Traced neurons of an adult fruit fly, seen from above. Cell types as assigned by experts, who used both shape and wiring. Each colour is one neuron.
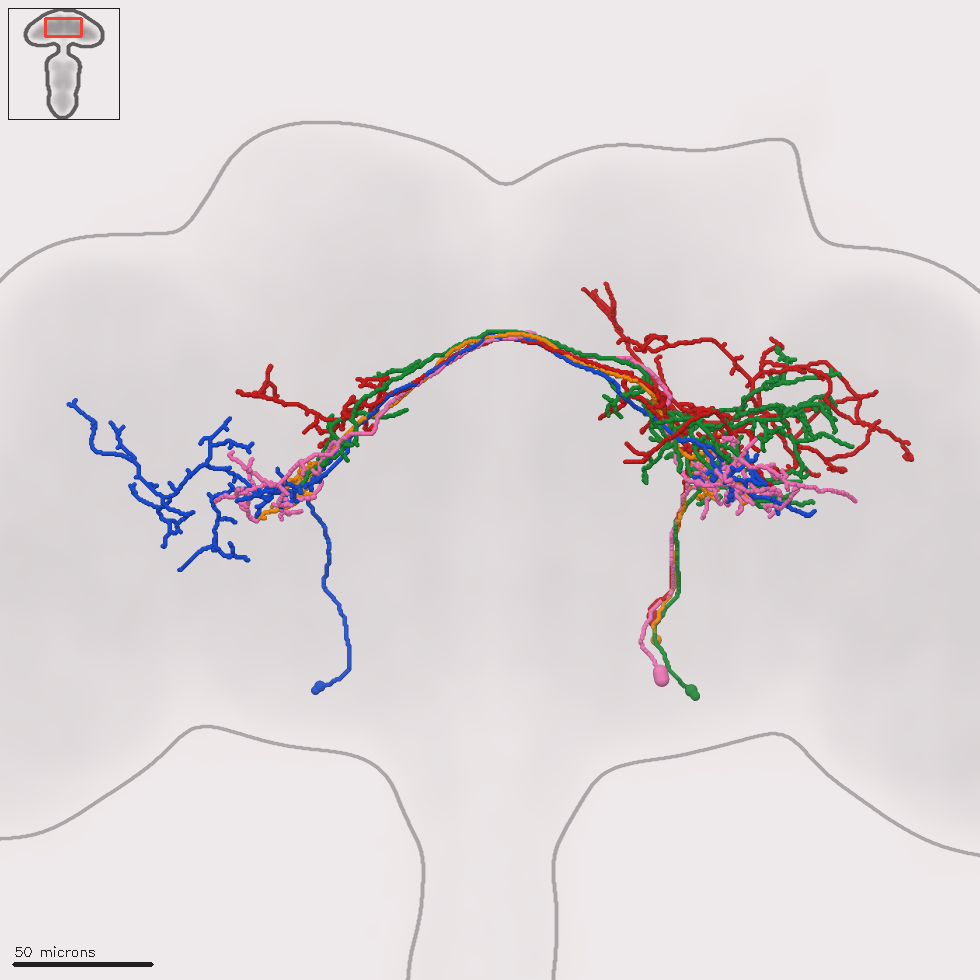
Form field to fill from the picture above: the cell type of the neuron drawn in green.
SIP077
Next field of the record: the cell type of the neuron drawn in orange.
SIP080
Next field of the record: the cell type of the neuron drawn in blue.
SLP405_a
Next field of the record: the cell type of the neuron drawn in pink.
SLP405_b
